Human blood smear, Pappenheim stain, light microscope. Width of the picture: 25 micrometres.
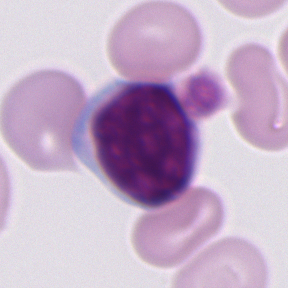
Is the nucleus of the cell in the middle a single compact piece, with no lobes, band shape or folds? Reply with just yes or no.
Yes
